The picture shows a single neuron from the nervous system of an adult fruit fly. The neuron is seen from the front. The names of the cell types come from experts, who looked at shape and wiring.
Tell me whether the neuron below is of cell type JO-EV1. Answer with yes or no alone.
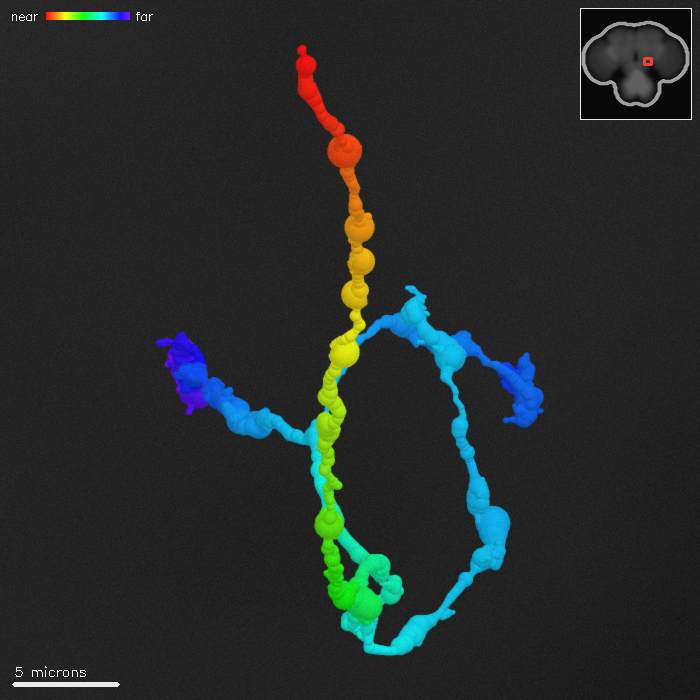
yes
